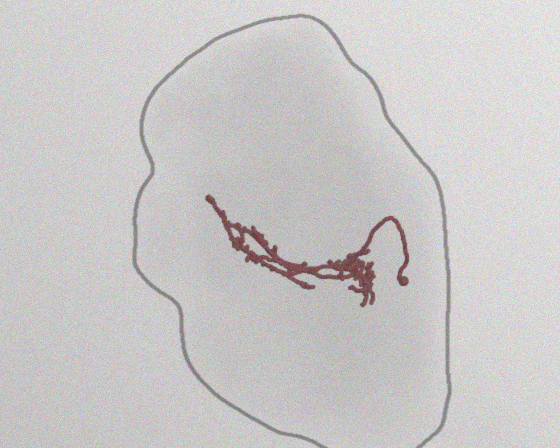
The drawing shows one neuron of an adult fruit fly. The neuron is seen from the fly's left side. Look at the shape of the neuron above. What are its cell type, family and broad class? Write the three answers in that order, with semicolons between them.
CB2037; hemilineage DM5_ventral; central-brain intrinsic neuron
